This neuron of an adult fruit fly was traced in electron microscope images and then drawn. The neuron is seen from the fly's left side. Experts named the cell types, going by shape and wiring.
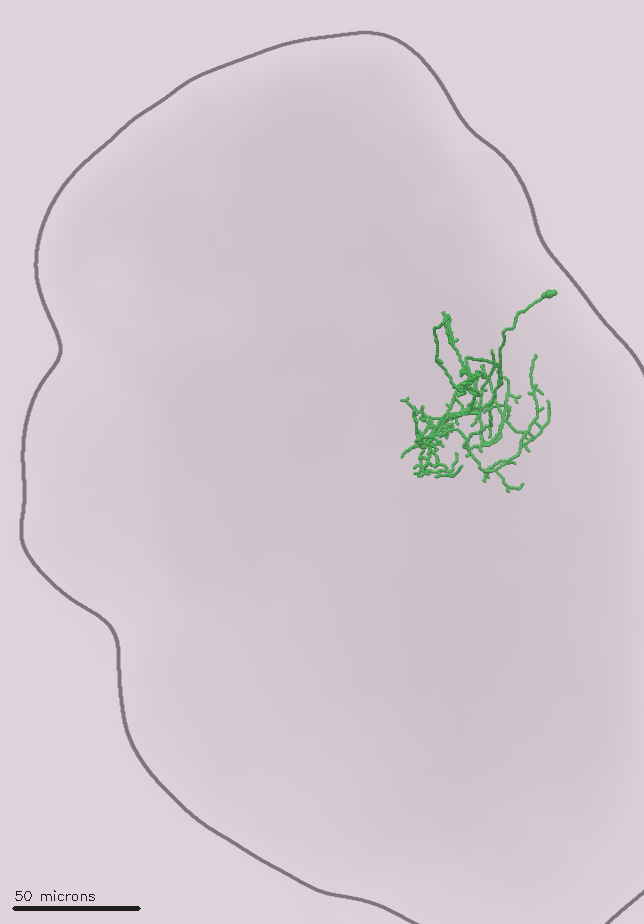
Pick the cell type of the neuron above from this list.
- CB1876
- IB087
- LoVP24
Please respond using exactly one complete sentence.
The cell type held by this neuron is LoVP24.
